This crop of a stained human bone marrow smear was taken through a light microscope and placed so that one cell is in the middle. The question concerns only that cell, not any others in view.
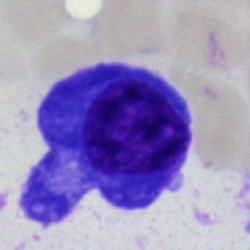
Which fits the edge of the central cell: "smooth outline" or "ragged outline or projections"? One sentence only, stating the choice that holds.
This cell has a rough outline rather than a smooth one.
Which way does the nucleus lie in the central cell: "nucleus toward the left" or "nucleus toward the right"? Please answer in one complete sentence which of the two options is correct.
On the right side of this cell lies the nucleus.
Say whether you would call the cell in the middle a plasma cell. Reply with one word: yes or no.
yes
